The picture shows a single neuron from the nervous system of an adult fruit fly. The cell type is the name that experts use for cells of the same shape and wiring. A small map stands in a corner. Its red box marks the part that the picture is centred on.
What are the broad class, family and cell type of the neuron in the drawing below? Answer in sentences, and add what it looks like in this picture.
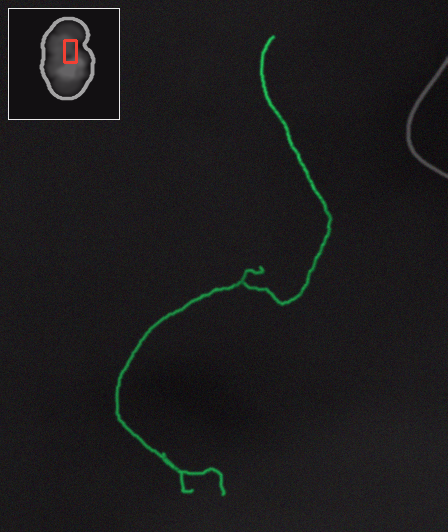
It is a sensory neuron entering the brain. Its family is called class olfactory. It is of cell type ORN_VM6m. No cell body is drawn. There are a dozen or fewer branch ends.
